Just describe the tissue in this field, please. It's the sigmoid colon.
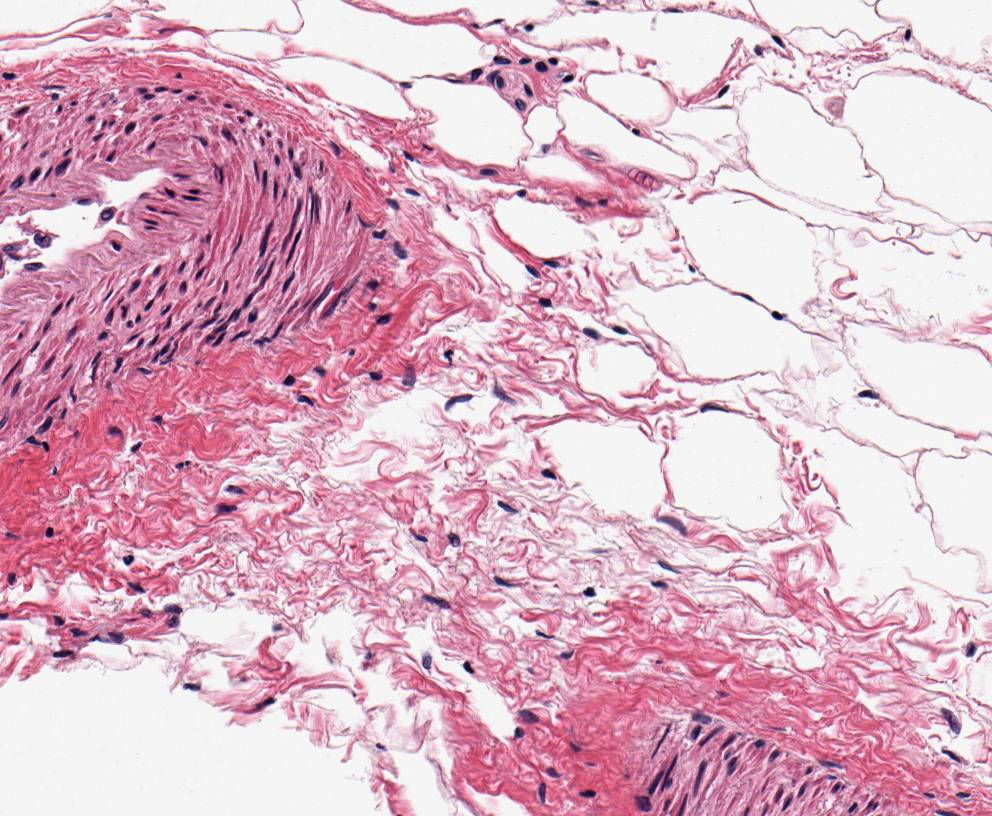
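Fat cells: flattened nuclei pressed to the cell edge. Upper left: curved smooth muscle band, elongated cigar-shaped nuclei. Bottom right edge: second smooth muscle bundle. Central collagen fibres: sparse spindle-shaped fibroblast nuclei scattered among them.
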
